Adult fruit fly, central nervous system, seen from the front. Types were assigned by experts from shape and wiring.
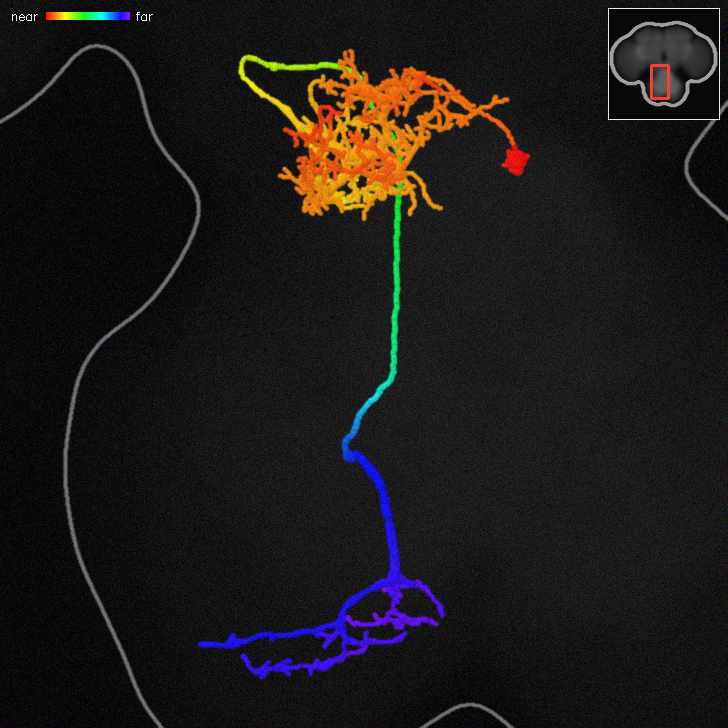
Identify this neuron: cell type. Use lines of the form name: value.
cell type: DNg48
